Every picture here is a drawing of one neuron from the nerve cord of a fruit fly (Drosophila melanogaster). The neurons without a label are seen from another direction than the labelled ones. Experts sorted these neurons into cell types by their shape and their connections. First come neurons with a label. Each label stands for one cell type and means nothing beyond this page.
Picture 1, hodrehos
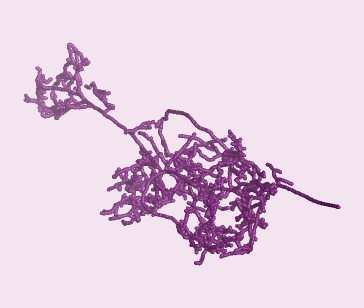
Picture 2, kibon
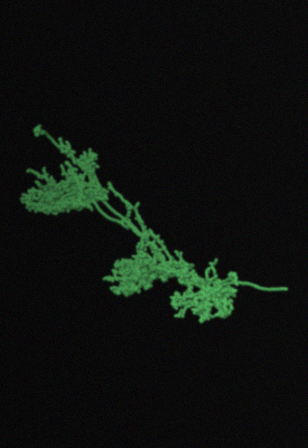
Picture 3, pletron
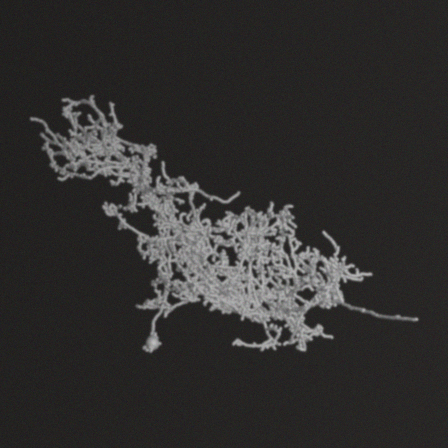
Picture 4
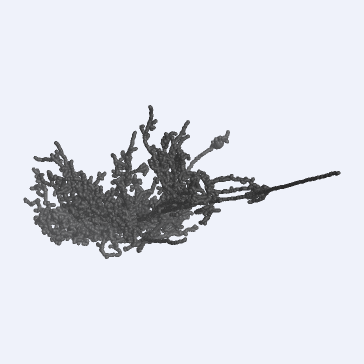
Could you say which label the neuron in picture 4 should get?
kibon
